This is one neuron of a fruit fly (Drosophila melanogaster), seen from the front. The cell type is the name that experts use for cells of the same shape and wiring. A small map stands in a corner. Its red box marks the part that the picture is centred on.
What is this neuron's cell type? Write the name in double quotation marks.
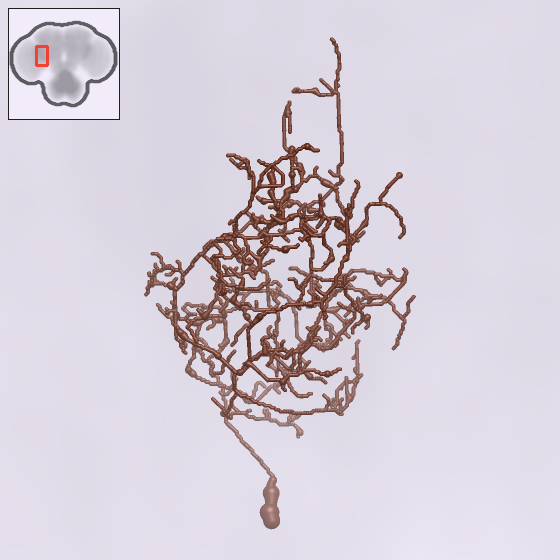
"CB1287_c"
